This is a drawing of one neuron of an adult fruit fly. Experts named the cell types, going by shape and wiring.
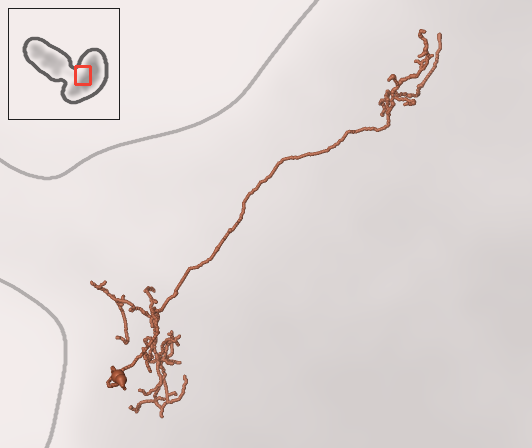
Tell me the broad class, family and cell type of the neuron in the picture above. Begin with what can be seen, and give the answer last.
It is in the brain and does not reach the nerve cord. In this view it is about as wide as it is tall. This is a central-brain intrinsic neuron. The family is hemilineage LB3. It is of cell type GNG614.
